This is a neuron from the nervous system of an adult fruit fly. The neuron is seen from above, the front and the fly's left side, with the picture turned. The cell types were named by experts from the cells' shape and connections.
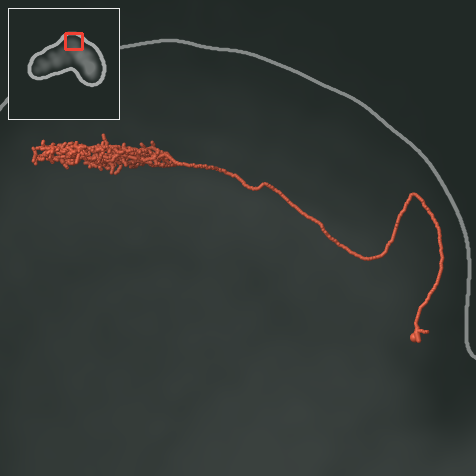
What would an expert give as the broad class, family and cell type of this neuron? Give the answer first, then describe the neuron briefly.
This is an optic-lobe intrinsic neuron. Its family is Cm. Its cell type is Cm11a. The cell body is at the lower right of the picture. In this view it is wider than it is tall.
